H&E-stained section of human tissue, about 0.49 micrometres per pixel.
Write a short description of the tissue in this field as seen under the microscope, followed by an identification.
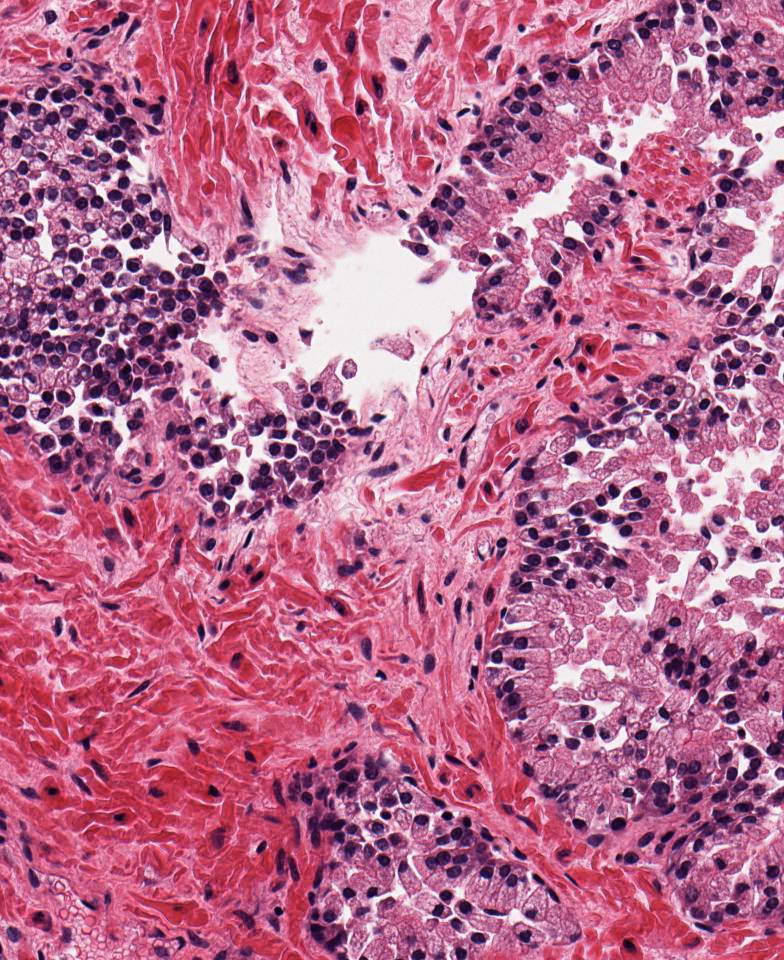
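Epithelial nests and sheets occupy the right side and lower edge, between broad bands of dense pink stroma. Tall columnar cells edge the right-hand nests, nuclei in a row against the stroma. Cytoplasm there is pale pink and finely vacuolated. Many small round cells with dark round nuclei and scant cytoplasm crowd the upper left. This is prostate.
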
